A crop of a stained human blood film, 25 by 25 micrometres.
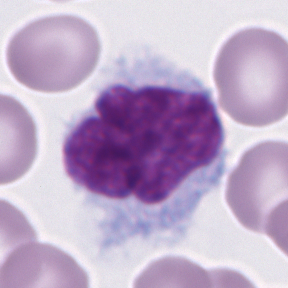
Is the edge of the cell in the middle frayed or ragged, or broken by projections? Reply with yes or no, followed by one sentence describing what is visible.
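Yes. The cell border is ragged and frayed, with fine wispy edges.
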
